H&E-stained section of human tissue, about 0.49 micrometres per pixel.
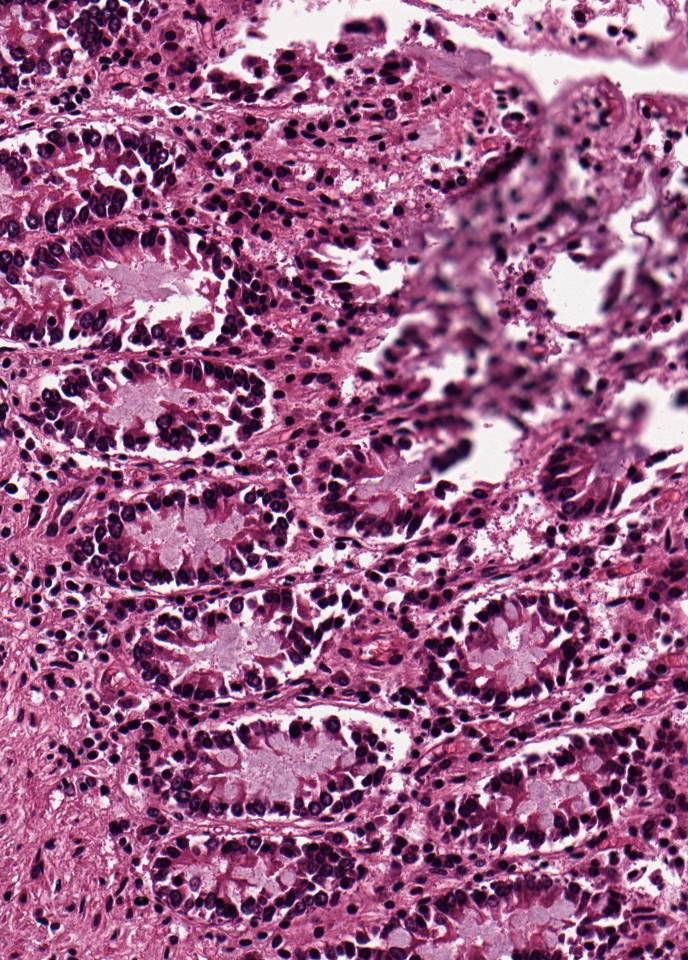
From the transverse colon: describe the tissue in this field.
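Glands are lined by a single layer of columnar cells, with dark nuclei at the outer, basal edge. Their lumina hold pale pinkish-grey material. Between the glands, the stroma is crowded with small round dark nuclei. Along the lower left edge, the stroma becomes paler pink and fibrous, with fewer nuclei.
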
